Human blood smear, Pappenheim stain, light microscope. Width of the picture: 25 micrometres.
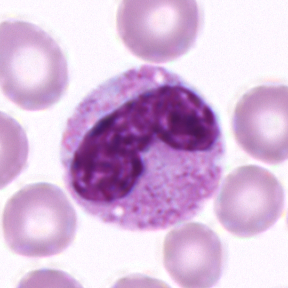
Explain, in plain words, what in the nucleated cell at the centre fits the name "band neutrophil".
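First the nucleus: a curved band running from the lower left to the upper right of the cell.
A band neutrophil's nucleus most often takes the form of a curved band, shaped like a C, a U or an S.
This one goes with that.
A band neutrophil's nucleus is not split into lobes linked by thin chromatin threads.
Nor is this one.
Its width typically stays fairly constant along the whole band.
But this nucleus has a narrowed waist, which sits less well.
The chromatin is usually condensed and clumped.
Here it is dark purple and coarsely clumped, as expected. The cytoplasm is pale pinkish-lilac rather than blue, and the cell is about 14 micrometres across.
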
